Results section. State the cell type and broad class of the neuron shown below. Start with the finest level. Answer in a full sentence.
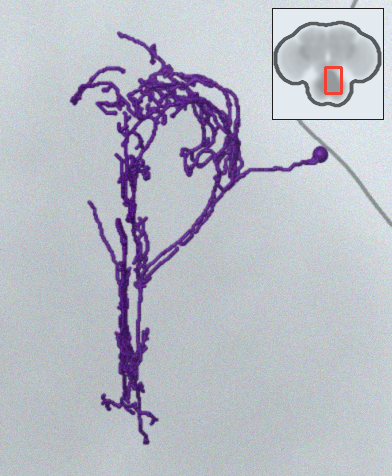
The cell type is INXXX245.
The broad class is nerve-cord intrinsic neuron.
